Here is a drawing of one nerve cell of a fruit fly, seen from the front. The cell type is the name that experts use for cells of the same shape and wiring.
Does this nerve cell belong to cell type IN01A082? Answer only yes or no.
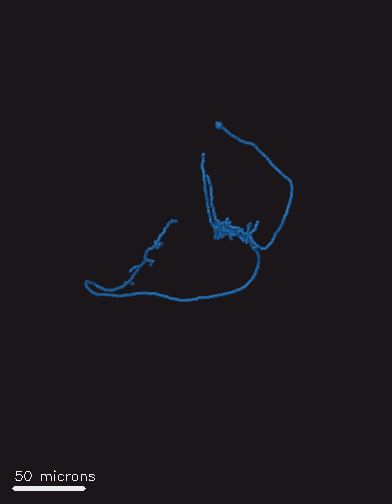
no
